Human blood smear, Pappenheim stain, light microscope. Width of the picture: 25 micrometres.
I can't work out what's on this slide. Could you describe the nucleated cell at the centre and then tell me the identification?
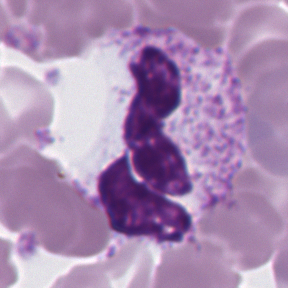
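First, the nucleus: it is divided into several lobes arranged in a vertical chain. Next, the chromatin, which is dark purple and coarsely clumped. Then the nucleoli: none can be seen in the nucleus. Last, the cytoplasm, which is pale and plentiful around the nucleus. This is a segmented neutrophil.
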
